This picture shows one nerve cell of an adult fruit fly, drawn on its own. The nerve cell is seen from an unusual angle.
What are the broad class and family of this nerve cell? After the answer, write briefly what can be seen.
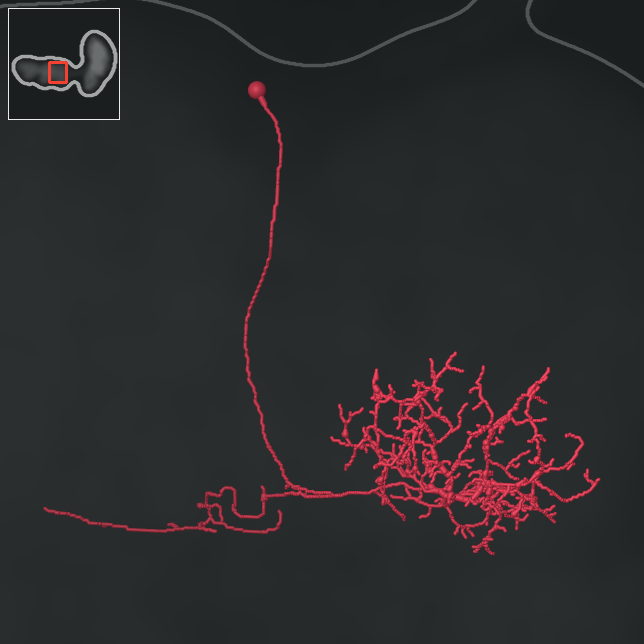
This is a nerve-cord intrinsic neuron. Its family is hemilineage 23B. It is in the nerve cord and does not reach the brain. The cell body is at the top of the picture. Dozens of branch ends can be seen.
